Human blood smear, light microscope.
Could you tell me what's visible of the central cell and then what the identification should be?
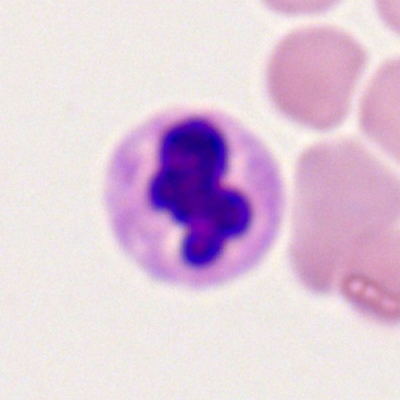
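Notice how smooth and round the outline of this cell is. Now follow the nucleus: it is divided into several lobes that are joined to one another. Look closely and you will find no nucleoli in it. The cytoplasm has no large orange-red granules. This is a segmented neutrophil.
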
